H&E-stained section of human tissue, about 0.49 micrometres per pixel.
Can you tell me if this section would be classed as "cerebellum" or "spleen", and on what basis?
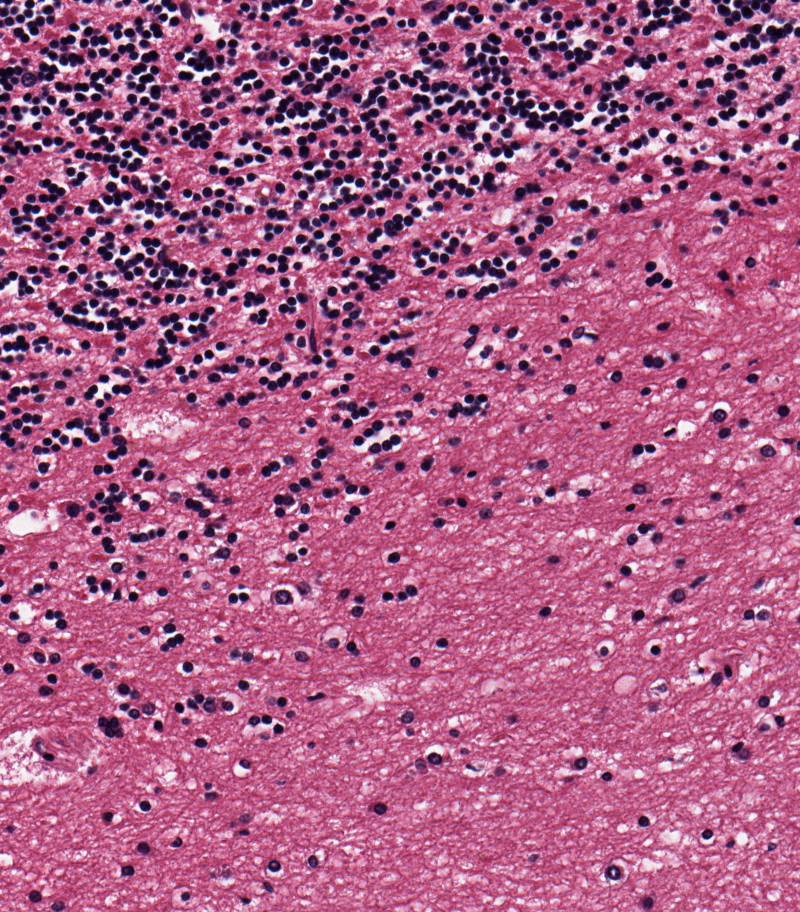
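It is cerebellum.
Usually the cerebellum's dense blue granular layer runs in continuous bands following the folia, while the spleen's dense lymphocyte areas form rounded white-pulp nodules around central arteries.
Here the dense zone of small, round, dark nuclei fills the upper field, its lower edge running diagonally down-left. Below and right, the tissue is pink and finely fibrillary, with sparse cells.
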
